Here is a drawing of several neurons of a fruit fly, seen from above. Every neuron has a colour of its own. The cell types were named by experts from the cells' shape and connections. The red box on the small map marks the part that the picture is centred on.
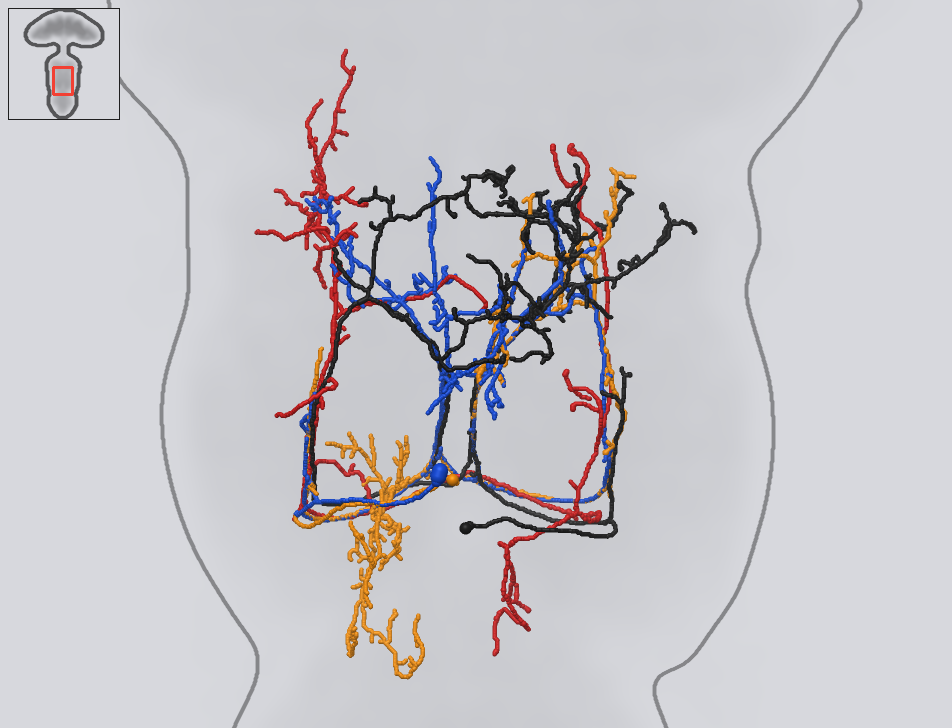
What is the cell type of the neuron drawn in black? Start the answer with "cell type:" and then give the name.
cell type: IN19B075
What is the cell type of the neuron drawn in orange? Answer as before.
cell type: IN19B092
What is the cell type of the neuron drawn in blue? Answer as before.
cell type: IN19B088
